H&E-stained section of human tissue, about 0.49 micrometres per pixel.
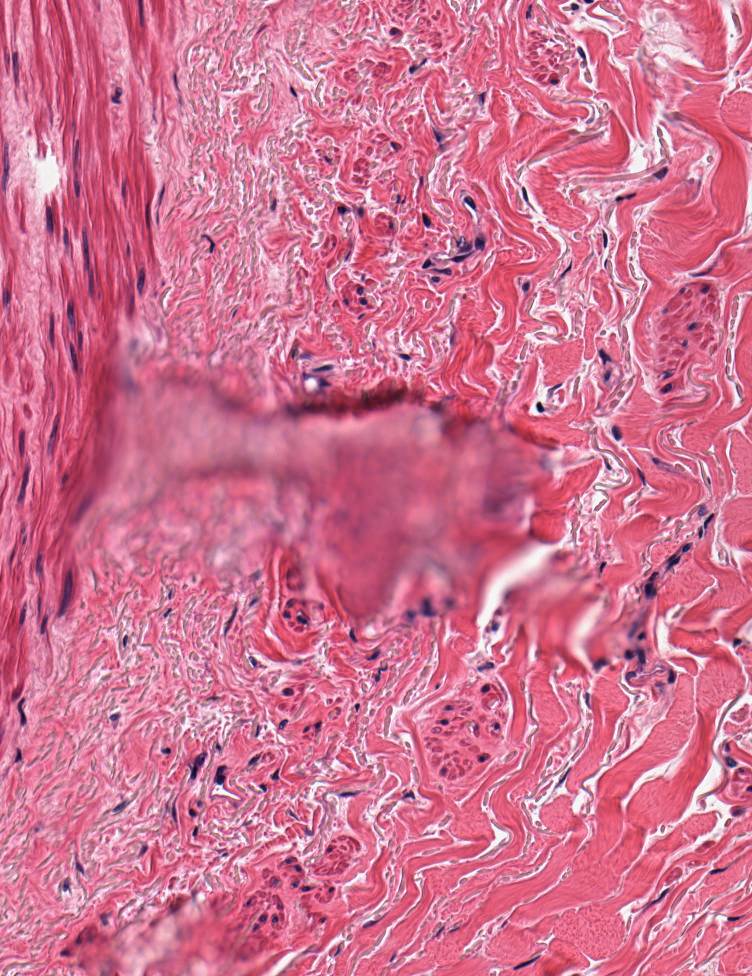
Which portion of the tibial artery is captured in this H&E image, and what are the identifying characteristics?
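Tunica adventitia. Right field: thick, wavy, deeply eosinophilic collagen bundles with narrow clefts between.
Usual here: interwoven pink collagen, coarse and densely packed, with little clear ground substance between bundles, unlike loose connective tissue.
Stromal nuclei sparse, small, dark, mostly slender or spindle-shaped.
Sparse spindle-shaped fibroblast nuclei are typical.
Left edge: compact band of pink fibres, top to bottom, elongated spindle nuclei aligned along it. Several small rounded bundles with clustered nuclei scattered through middle and right stroma.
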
